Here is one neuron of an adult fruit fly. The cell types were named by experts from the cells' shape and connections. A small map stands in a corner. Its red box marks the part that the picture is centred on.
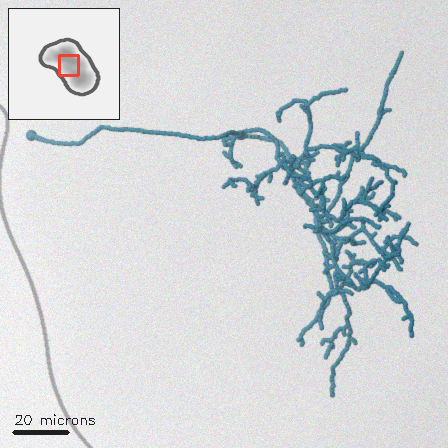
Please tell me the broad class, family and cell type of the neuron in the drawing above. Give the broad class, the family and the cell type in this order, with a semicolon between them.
central-brain intrinsic neuron; hemilineage VLPp&l1_anterior; CL128_a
